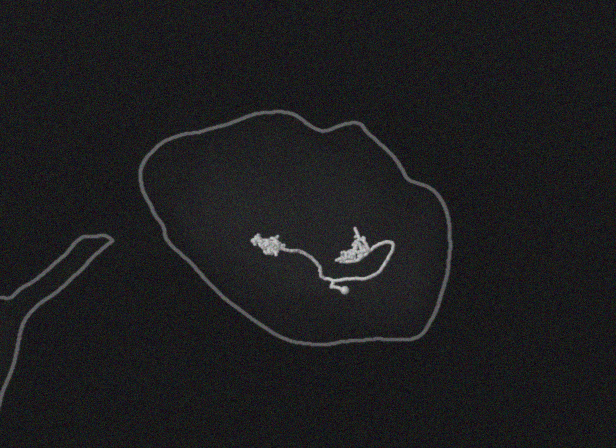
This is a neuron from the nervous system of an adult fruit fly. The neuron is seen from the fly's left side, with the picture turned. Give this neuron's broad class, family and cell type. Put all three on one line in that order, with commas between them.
visual projection neuron, hemilineage VPNd3, LC9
